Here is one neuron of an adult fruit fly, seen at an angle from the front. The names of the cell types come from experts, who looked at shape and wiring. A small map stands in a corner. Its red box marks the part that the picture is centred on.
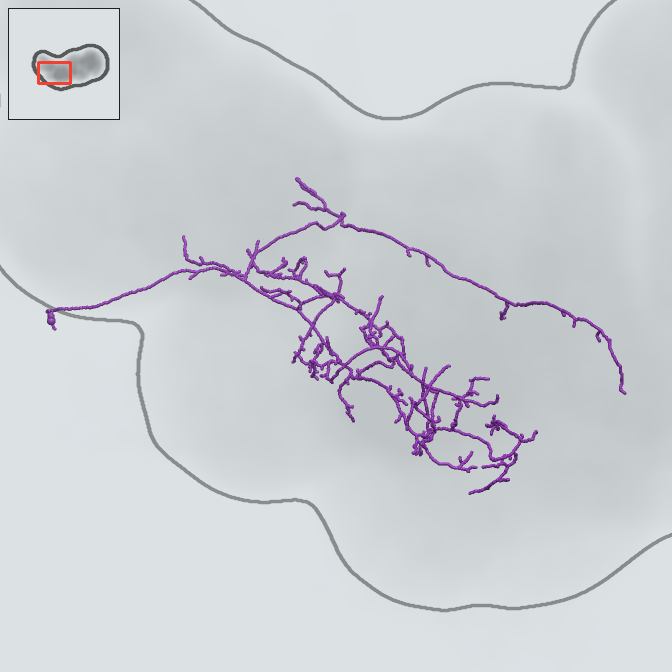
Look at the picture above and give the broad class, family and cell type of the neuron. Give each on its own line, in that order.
nerve-cord intrinsic neuron
hemilineage 08B
IN08B063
